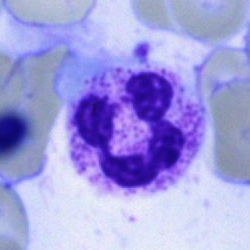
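Segmented neutrophil, the central cell of this stained human bone marrow smear seen by light microscope. Note the round outline. The nucleus is divided into about four lobes arranged in a ring, with no nucleoli visible. Many small purple granules are scattered throughout the cytoplasm.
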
